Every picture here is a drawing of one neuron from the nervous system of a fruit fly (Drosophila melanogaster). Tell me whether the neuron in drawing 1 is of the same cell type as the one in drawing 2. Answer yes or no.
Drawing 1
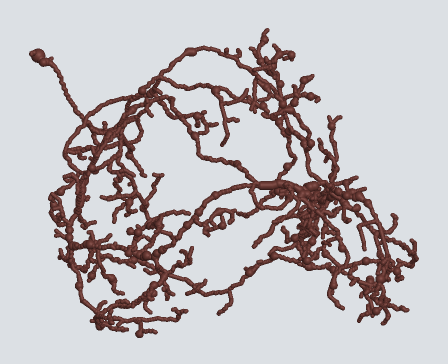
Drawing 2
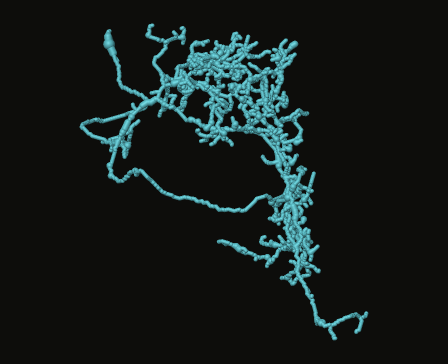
yes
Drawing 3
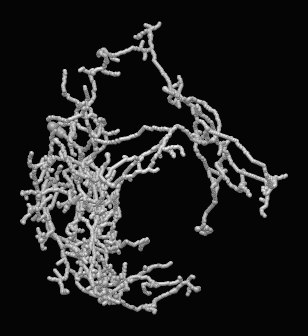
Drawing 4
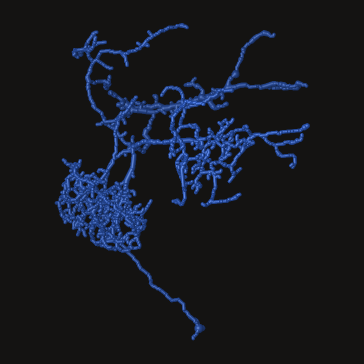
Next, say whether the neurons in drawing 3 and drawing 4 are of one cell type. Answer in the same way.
no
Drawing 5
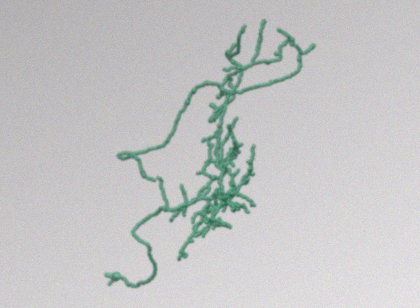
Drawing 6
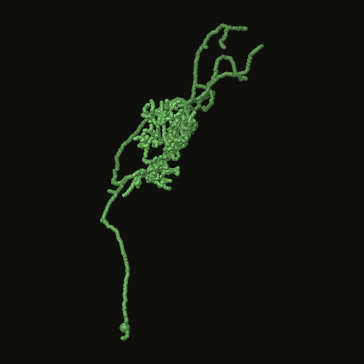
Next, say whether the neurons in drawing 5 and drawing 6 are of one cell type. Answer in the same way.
yes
